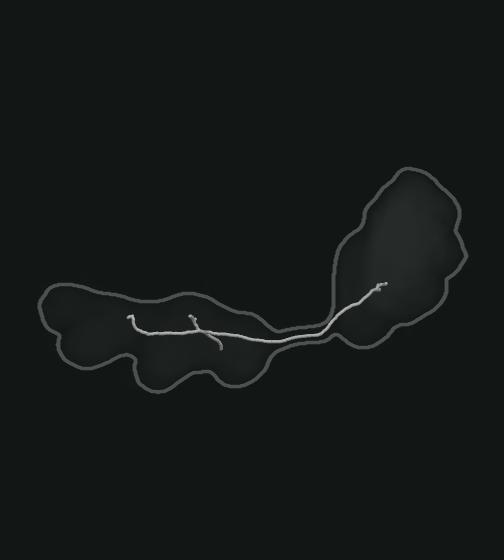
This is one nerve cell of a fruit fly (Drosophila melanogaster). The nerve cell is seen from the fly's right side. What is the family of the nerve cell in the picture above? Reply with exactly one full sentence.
The family that includes this nerve cell is class mechanosensory proprioceptive.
